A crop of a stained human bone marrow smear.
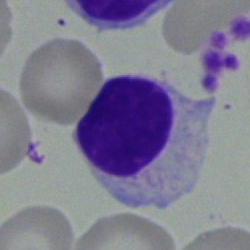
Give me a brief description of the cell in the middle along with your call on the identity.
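Look first at the edge of this cell: its outline is irregular and angular, coming to a pointed corner at the upper right. Now move to the nucleus, where the chromatin stains dark purple and looks dense all the way through. The cytoplasm is a pale greyish blue, and you can see it is widest on the lower right side of the nucleus. This cell is a lymphocyte.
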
